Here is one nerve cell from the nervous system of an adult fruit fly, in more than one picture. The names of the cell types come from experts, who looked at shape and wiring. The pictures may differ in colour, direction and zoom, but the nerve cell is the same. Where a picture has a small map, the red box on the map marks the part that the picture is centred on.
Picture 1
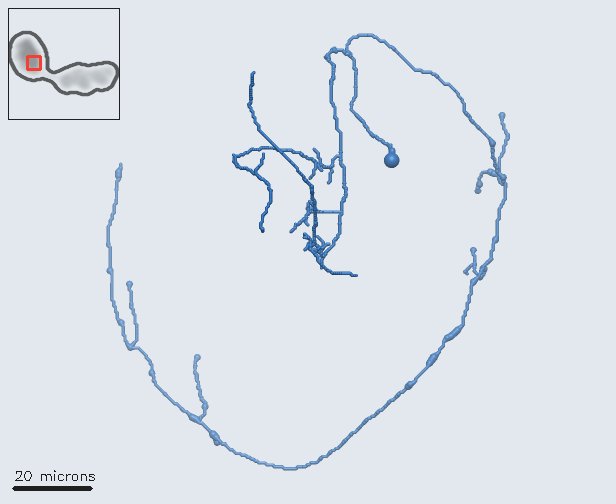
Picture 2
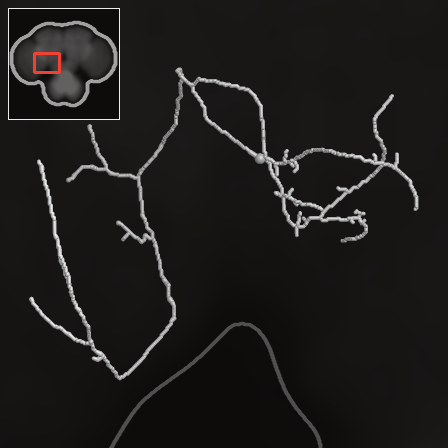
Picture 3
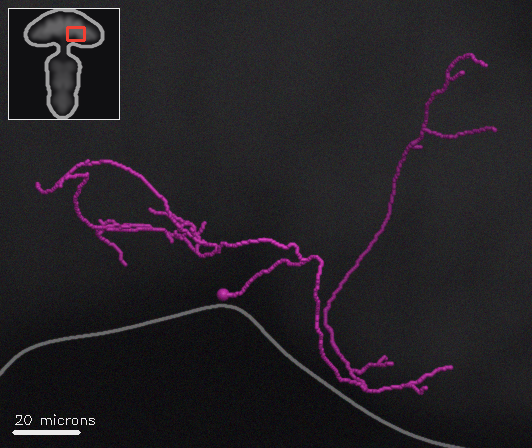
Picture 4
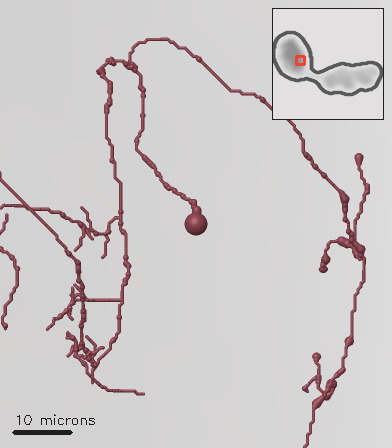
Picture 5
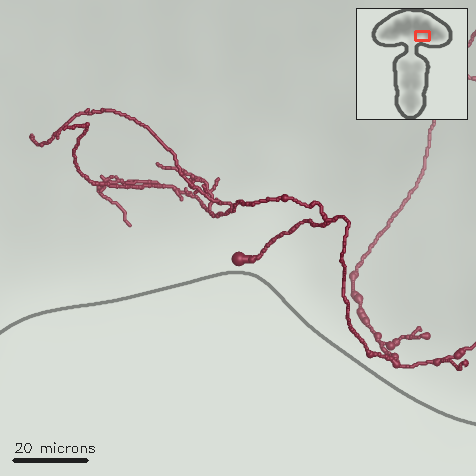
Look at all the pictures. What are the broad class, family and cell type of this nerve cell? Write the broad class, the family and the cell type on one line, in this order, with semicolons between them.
visual centrifugal neuron; LoVC; LoVC24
